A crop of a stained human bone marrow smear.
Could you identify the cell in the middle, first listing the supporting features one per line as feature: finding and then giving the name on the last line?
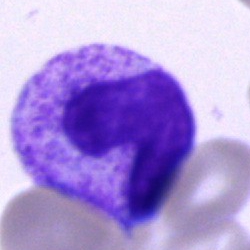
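Nucleus shape: curved like a kidney, its notch opening to the left
Nucleus position: toward the right side of the cell
Chromatin: dark purple, densely stained
Cytoplasm: abundant, pale lilac
Cell: metamyelocyte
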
